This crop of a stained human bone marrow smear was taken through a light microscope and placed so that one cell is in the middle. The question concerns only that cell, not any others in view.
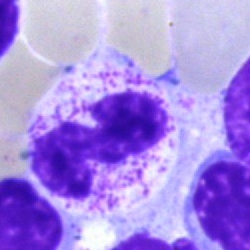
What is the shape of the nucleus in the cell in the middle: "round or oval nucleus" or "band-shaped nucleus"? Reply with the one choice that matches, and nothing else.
Band-shaped nucleus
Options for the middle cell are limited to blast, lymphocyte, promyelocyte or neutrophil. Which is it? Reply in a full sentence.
At the center of the crop sits a neutrophil.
